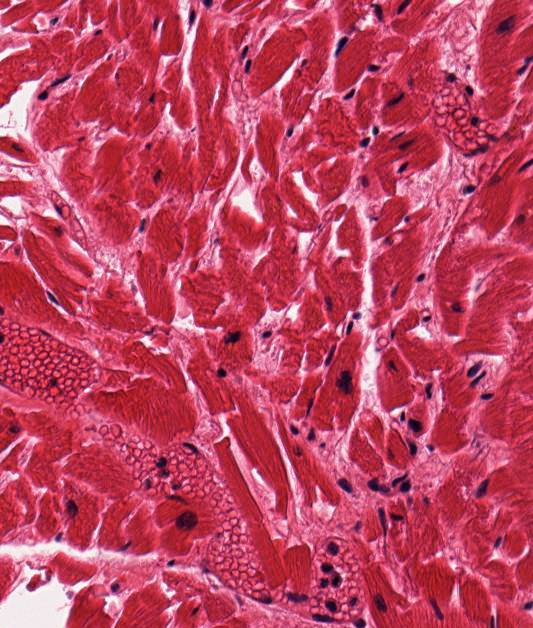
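Left ventricle of the heart, in an H&E section. Notice how many fibres hold a single dark oval nucleus sitting in the middle of the fibre. Their cytoplasm takes a deep, strong red. Between the fibres runs thin, pale, loose connective tissue dotted with small dark nuclei. No fat cells appear anywhere in the field.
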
